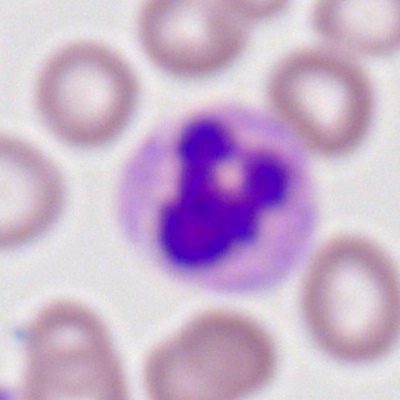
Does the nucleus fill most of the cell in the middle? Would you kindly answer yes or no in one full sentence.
No, the cytoplasm of this cell is abundant.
